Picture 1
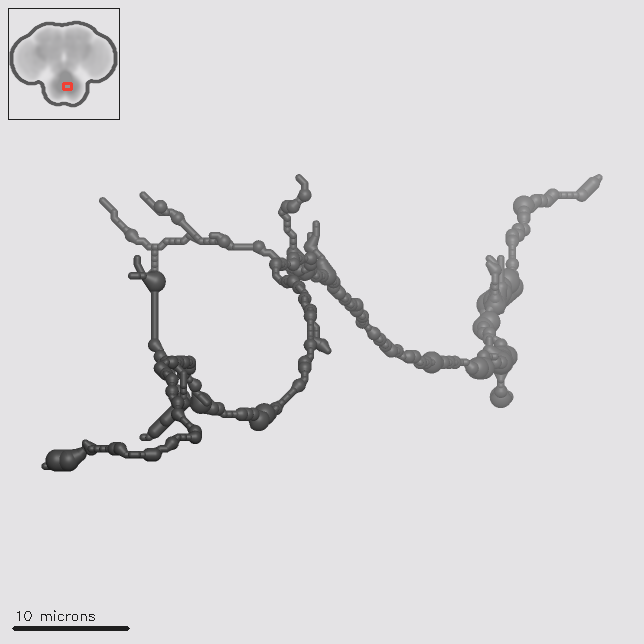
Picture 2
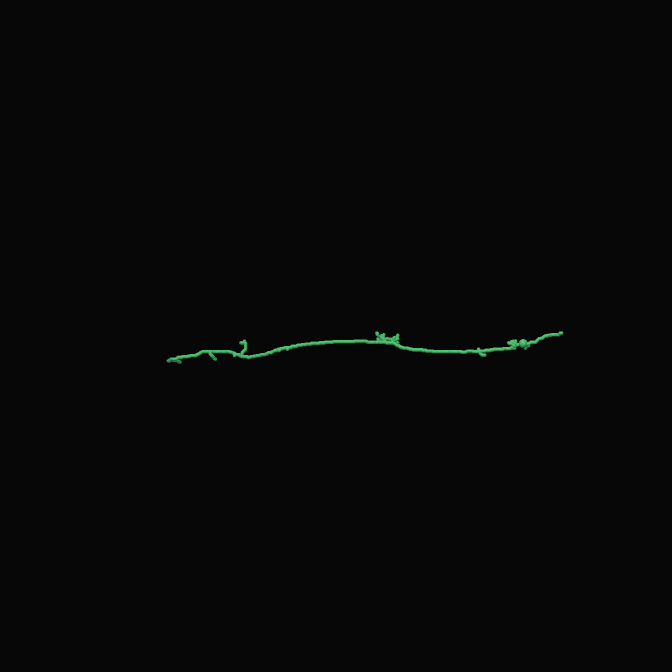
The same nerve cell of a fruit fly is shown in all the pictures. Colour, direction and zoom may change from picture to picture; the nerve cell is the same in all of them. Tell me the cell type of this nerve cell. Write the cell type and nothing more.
SNpp55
